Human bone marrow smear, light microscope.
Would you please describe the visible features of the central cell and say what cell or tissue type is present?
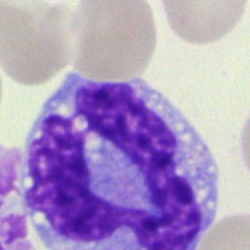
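Look at the nucleus: a thick curved band wrapping around a central area of cytoplasm. Its chromatin is dark purple, clumped into coarse patches. The cytoplasm's pale lilac-blue, with several small clear vacuoles near the cell edge. So that's a monocyte.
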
